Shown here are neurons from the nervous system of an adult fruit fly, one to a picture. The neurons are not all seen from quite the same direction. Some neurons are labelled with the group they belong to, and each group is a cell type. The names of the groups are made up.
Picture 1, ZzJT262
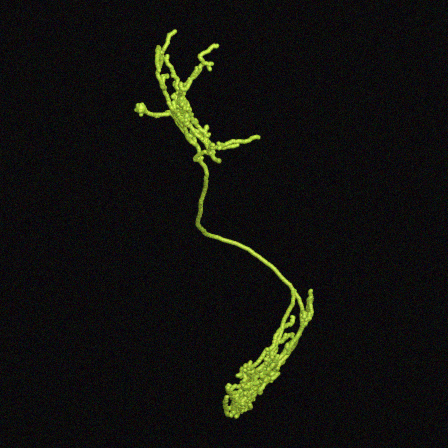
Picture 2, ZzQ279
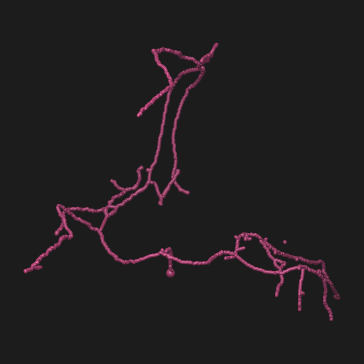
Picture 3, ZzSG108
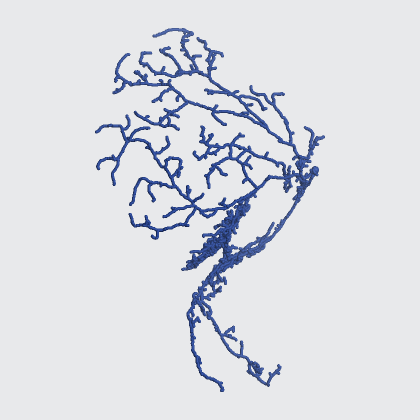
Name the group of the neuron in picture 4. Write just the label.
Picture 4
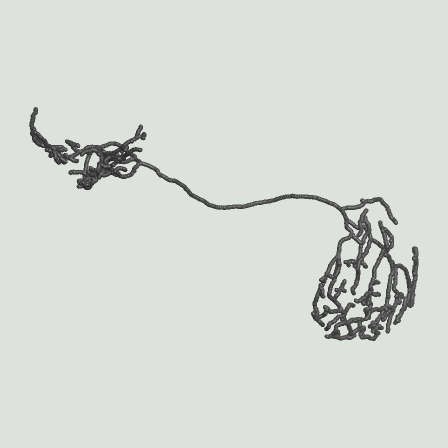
ZzJT262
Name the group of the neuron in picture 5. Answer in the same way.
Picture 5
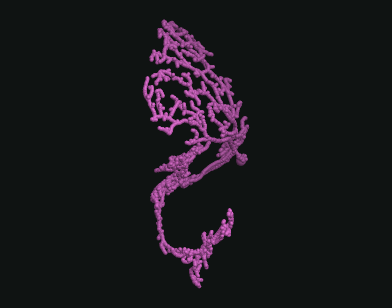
ZzSG108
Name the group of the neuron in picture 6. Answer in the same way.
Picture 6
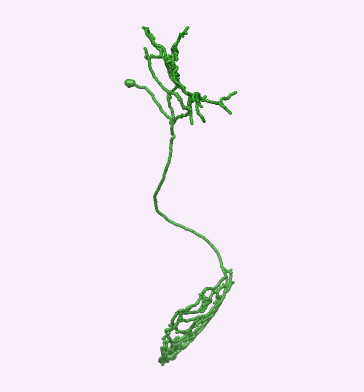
ZzJT262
